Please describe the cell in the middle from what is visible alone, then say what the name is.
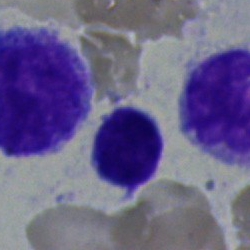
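Dense chromatin, stained an almost uniform dark purple, comes first, and no nucleoli can be seen in the nucleus. Around the nucleus, no distinct rim of cytoplasm can be made out. From the lower edge of the cell, a small dark tag projects. Lymphocyte is the name of this cell.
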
